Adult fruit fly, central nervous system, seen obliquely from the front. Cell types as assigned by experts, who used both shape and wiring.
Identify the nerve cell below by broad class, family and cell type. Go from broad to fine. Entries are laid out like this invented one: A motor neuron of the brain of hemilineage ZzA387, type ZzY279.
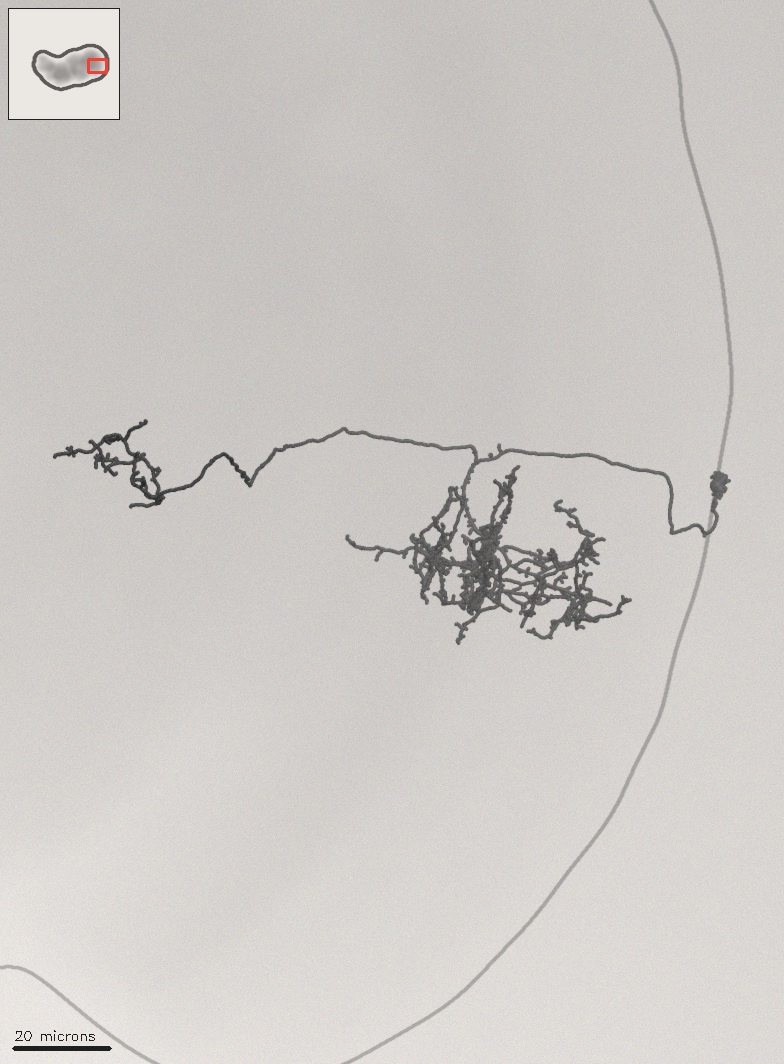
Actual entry: An optic-lobe intrinsic neuron of the Tm family, type Tm26.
